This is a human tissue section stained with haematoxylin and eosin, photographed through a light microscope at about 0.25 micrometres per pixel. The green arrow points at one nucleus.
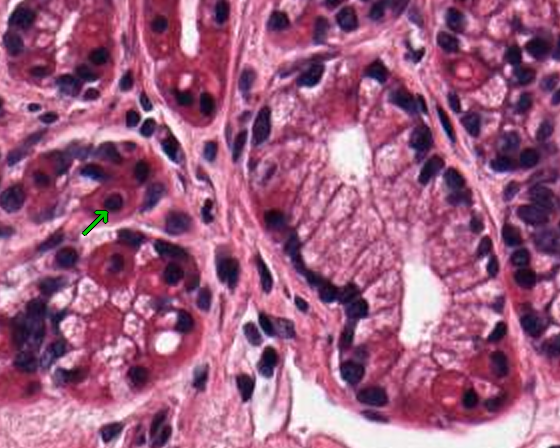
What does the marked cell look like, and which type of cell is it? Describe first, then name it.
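The nucleus is round, dark and sits roughly in the middle of the cell. The cytoplasm is plentiful and stains a strong, fairly even pink-red, clearly deeper than the pale, bubbly-looking cells lying just below it. The cell is broad and rounded, with a reasonably distinct outline against its neighbours. It lies in a gland cluster beside other similarly pink, rounded cells with central nuclei. Type of cell: parietal cell.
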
